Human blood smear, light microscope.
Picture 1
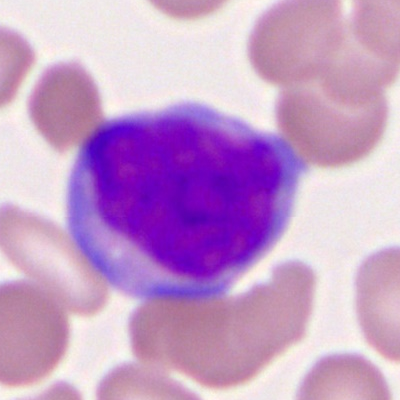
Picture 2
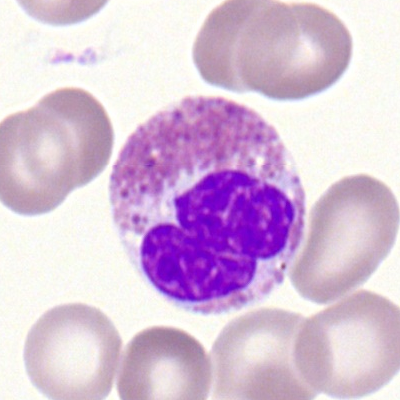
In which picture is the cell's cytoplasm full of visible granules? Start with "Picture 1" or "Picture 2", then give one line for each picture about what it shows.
Picture 2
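What picture 1 shows: No granules can be seen in the cytoplasm.
What picture 2 shows: Numerous reddish-purple granules fill the cytoplasm.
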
